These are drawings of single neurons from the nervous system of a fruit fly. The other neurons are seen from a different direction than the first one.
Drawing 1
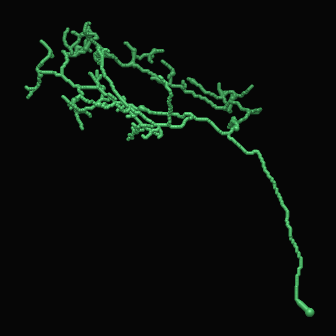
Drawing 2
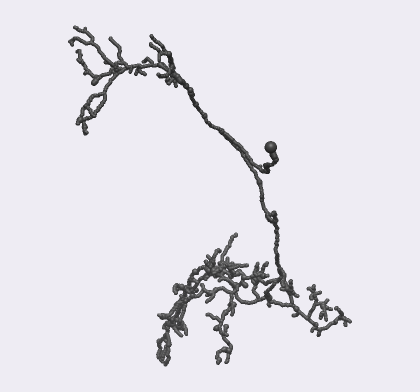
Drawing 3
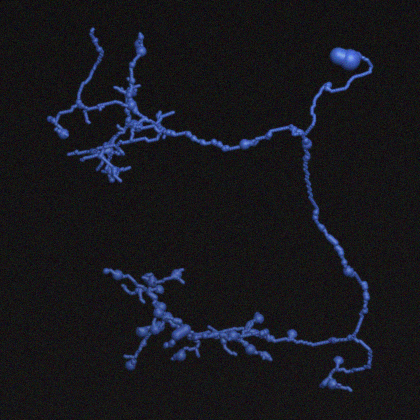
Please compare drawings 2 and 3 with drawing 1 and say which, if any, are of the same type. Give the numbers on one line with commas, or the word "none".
3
